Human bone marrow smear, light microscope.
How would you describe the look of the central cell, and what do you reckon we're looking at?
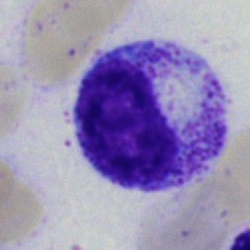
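Roughly round outline, with the nucleus taking up the left part of the cell and the cytoplasm over on the right. Chromatin's deep purple and dense. You'll notice a few loose purple granules lying just outside the cell on its left side. That's a myelocyte.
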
